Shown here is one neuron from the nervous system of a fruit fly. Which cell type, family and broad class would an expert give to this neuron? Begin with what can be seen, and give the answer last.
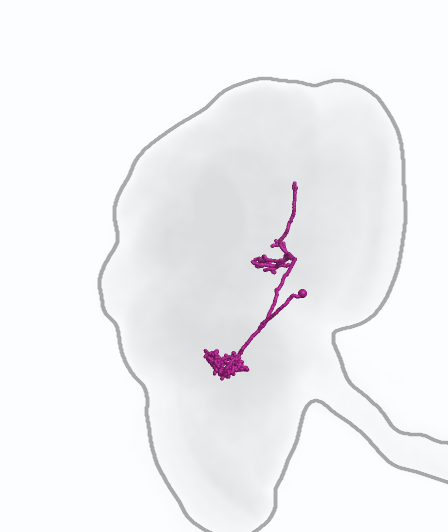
In this view it is taller than it is wide. It is of cell type WED166_a. Its family is hemilineage DM6_ventral. It is a central-brain intrinsic neuron.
